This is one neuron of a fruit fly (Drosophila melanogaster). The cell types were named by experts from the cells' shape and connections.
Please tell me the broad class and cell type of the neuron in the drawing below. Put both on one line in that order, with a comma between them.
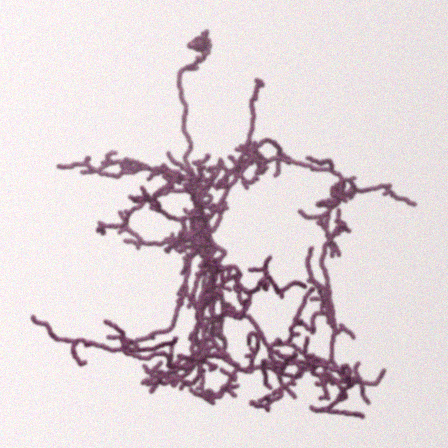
central-brain intrinsic neuron, PS164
